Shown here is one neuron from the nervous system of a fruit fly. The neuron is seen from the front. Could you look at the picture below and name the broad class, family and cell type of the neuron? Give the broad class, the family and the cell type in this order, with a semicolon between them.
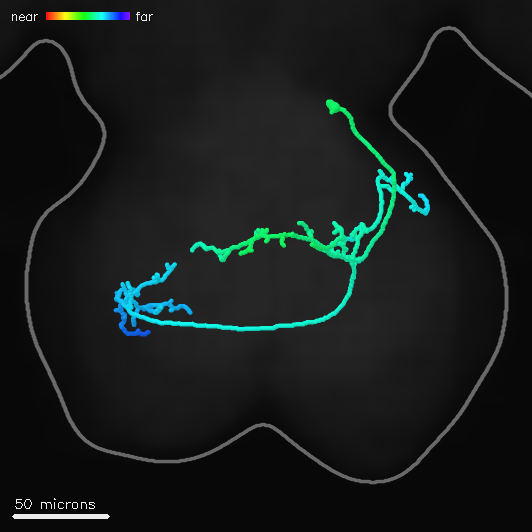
nerve-cord intrinsic neuron; hemilineage 01A; IN01A082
